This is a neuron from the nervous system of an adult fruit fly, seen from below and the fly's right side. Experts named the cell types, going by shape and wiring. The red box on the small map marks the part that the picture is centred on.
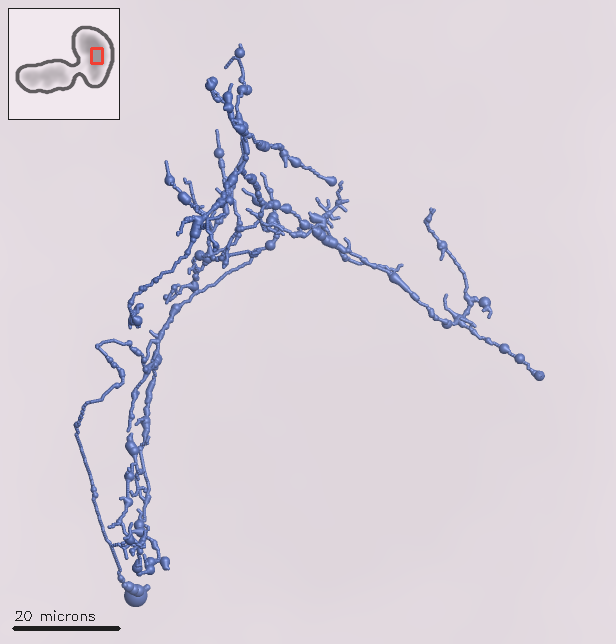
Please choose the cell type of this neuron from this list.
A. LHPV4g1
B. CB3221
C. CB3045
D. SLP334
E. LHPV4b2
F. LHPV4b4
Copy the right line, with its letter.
D. SLP334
